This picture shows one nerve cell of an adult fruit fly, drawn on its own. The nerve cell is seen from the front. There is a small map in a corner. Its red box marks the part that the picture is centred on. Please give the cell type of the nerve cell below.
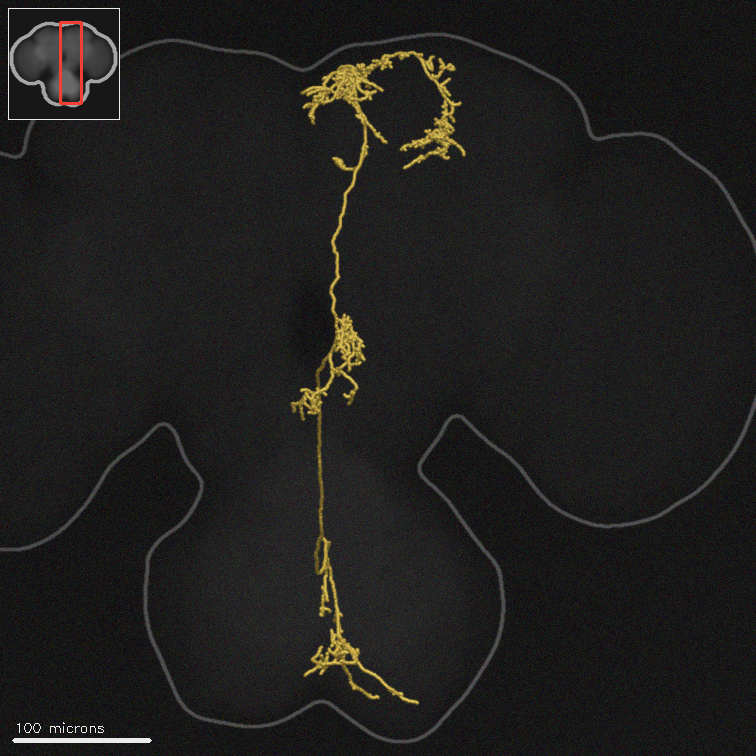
DNpe041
